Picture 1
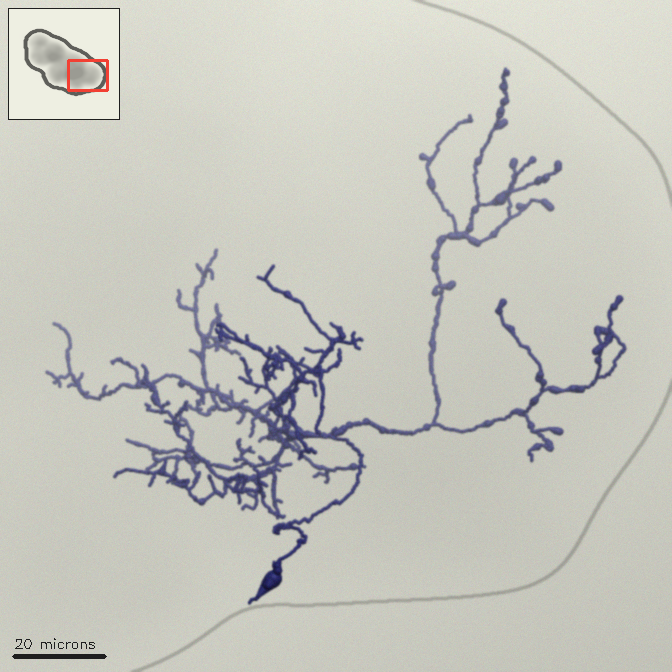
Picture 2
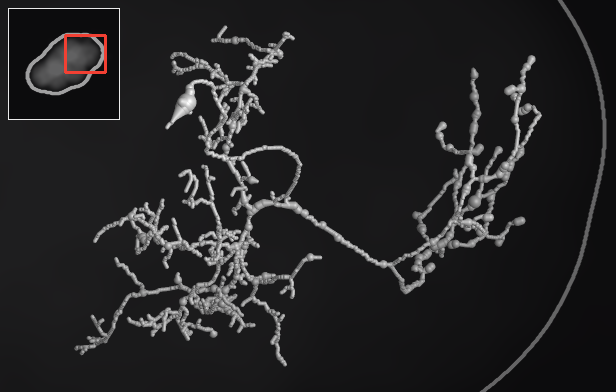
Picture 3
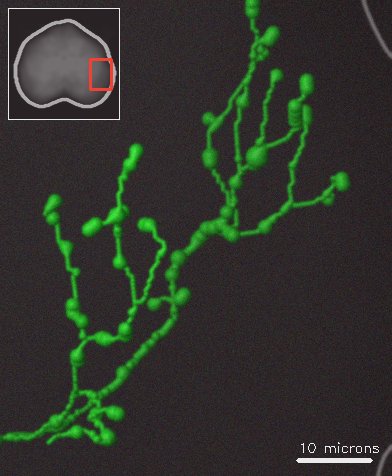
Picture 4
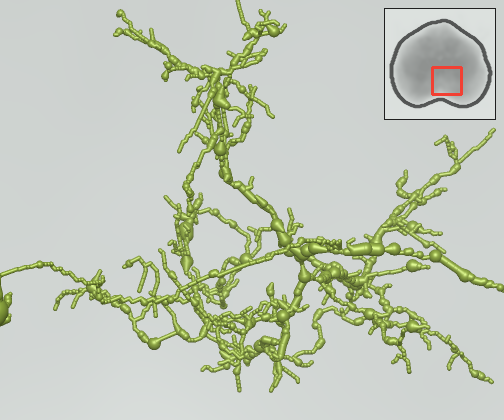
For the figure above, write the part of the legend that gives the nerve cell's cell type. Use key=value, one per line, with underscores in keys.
cell_type=IN14A030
